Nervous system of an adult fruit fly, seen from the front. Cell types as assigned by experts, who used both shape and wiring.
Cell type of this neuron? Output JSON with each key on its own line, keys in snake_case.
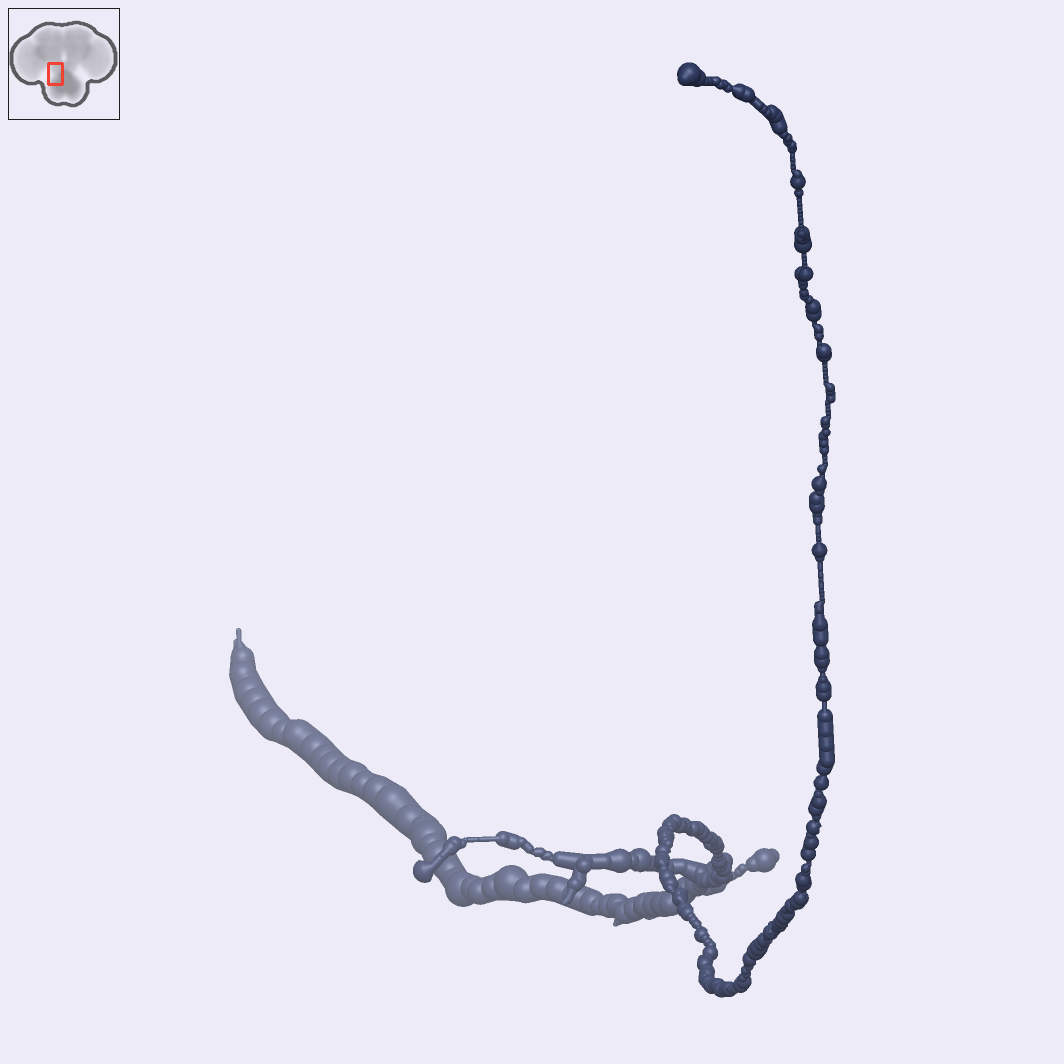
{
 "cell_type": "SApp01"
}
